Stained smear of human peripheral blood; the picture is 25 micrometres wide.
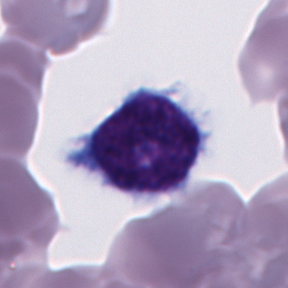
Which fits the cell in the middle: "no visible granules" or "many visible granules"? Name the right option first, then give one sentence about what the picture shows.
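No visible granules. No granules are visible in the cytoplasm.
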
